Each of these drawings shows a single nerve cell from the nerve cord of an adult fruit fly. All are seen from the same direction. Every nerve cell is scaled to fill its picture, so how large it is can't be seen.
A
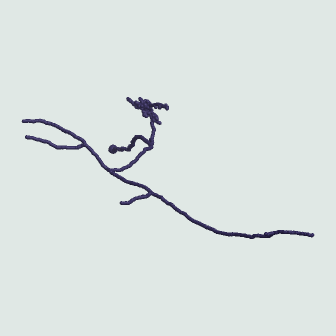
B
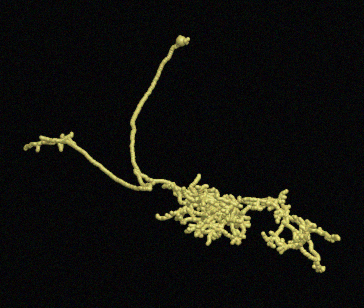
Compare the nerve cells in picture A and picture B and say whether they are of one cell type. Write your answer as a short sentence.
They are of different cell types.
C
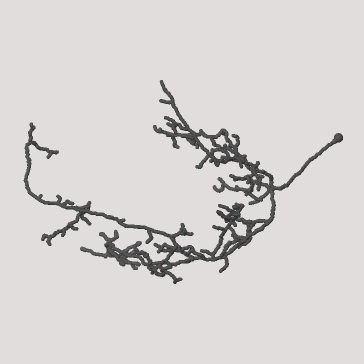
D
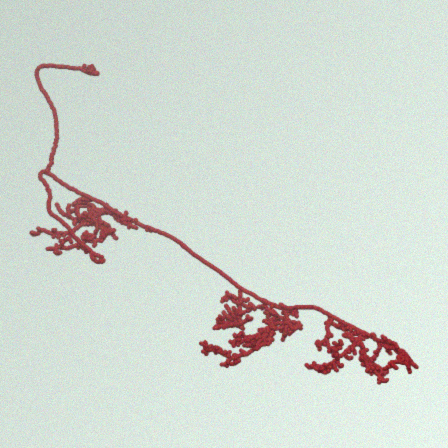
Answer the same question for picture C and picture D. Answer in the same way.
They are of different cell types.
